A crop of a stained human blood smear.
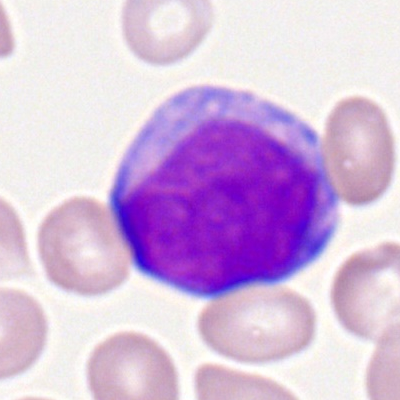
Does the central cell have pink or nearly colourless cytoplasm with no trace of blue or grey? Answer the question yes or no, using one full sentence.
No, the cytoplasm is not pink, salmon or almost colourless; it is deep, dark or strong blue.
